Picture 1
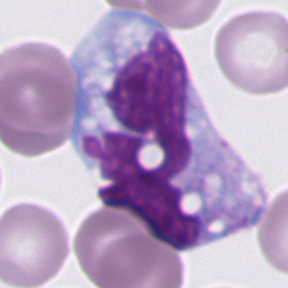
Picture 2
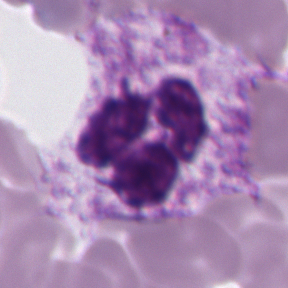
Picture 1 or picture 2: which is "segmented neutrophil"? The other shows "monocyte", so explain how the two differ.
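Here the monocyte is in picture 1, and picture 2 shows the segmented neutrophil. Begin with the nuclei: the monocyte's is irregular and folded, with several notches along its edge, and its chromatin stains dark purple.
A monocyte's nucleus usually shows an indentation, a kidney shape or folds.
The segmented neutrophil's chromatin is dark purple and densely clumped, and you will find no nucleoli in its nucleus.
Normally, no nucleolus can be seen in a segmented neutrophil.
Now move to the cytoplasm: the monocyte has plenty of it, forming a broad area beside the nucleus, pale grey-blue and holding fine, faint purplish granules.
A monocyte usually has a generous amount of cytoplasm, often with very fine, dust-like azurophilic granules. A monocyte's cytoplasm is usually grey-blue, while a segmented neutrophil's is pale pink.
The neutrophil's cytoplasm, by contrast, is filled with fine violet-pink granules. The monocyte also holds a few small, round, clear vacuoles. Lastly, the neutrophil's outline is irregular and ragged rather than smoothly round, with red cells pressing on its right and lower sides and a pale empty space to its upper left.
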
